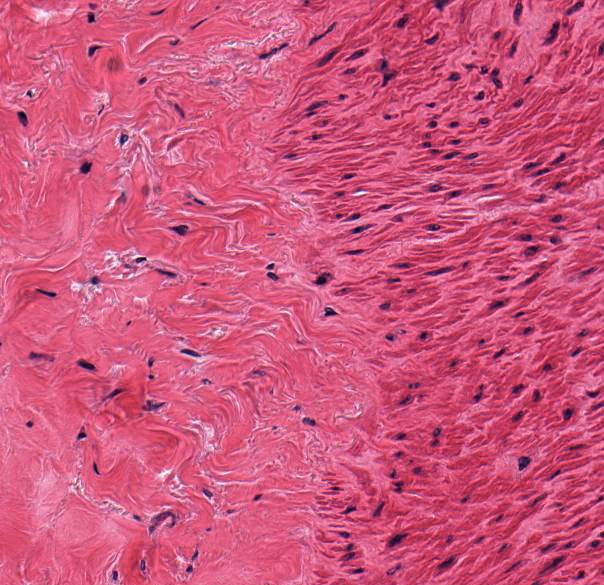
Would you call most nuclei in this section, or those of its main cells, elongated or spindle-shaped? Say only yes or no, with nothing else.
Yes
